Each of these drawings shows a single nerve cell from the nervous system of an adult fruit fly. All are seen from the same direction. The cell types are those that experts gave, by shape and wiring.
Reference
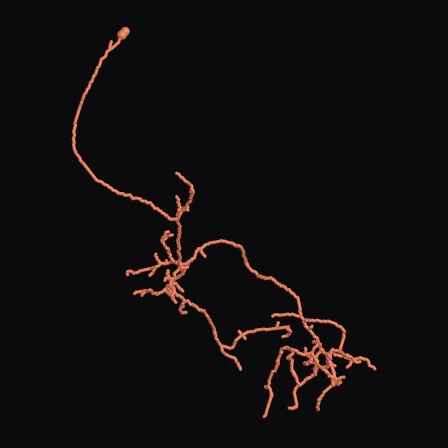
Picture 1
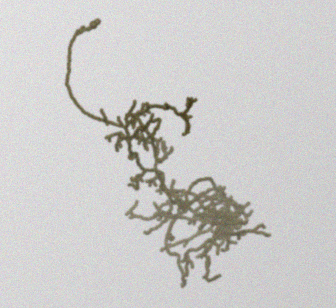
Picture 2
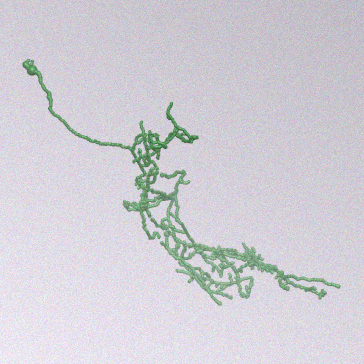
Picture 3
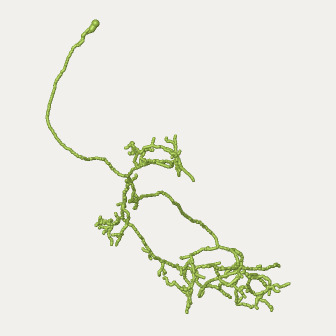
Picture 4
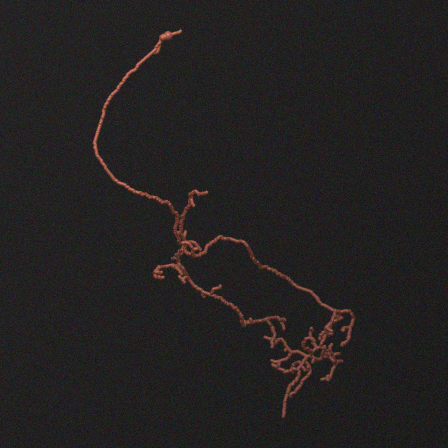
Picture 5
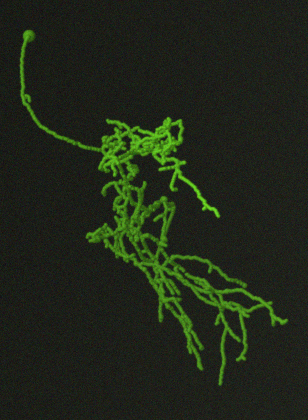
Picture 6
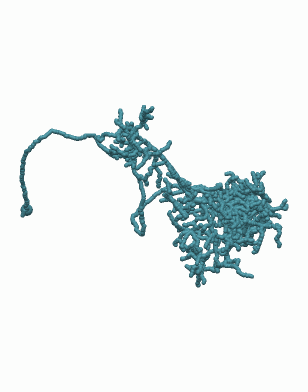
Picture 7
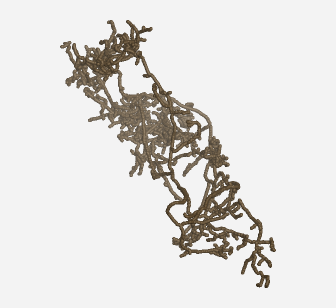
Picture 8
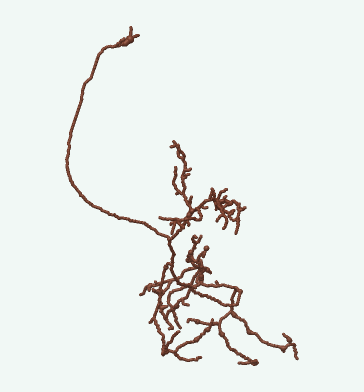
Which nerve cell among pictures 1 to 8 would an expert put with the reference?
4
